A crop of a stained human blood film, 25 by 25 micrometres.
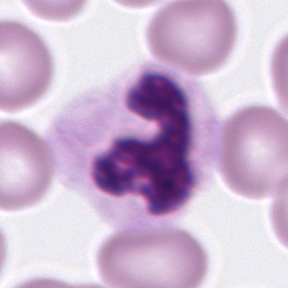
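Segmented neutrophil in the middle of this peripheral blood smear. Notice the nucleus sitting off-centre, so the widest band of cytoplasm ends up on the left. No nucleoli show, and the cytoplasm carries only fine, faint lilac granules with no vacuoles.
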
